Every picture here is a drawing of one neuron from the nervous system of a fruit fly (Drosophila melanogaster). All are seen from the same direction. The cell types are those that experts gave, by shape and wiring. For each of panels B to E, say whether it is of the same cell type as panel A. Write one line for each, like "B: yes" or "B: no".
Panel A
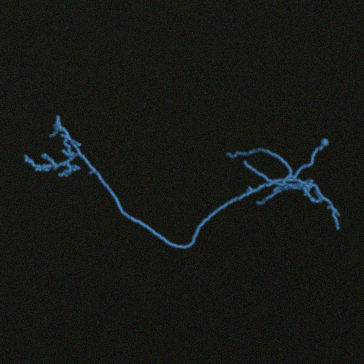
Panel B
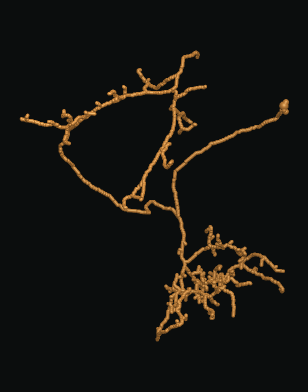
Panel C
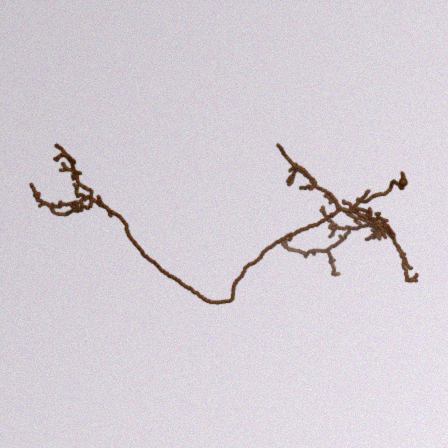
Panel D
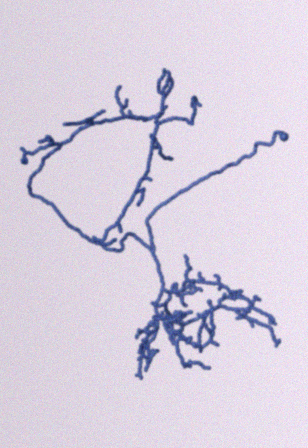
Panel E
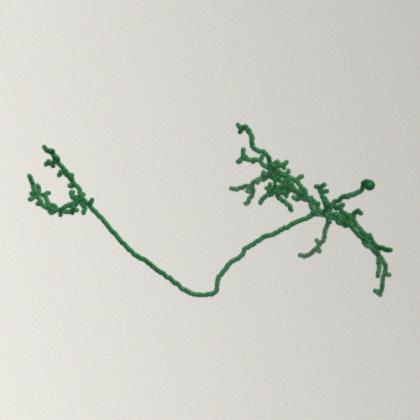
B: no
C: yes
D: no
E: yes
